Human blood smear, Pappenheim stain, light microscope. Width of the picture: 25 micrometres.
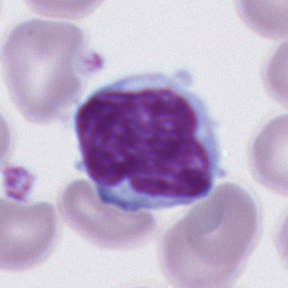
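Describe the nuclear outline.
The nucleus has a notch in its lower edge.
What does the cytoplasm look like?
It is pale blue and forms a narrow rim, widest below the nucleus, within a roughly round cell outline.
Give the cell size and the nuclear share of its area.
The cell is about 13 micrometres across, and the nucleus fills about 70% of its area.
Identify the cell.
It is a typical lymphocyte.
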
